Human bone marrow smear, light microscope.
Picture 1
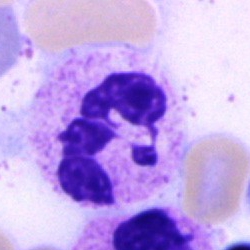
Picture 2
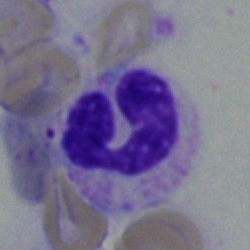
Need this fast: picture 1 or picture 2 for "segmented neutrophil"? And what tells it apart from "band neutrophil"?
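Picture 1 shows a segmented neutrophil, and picture 2 shows a band neutrophil. Let's start with what the two share: each cell has a roughly round outline, dark purple chromatin that looks dense, and no visible nucleoli.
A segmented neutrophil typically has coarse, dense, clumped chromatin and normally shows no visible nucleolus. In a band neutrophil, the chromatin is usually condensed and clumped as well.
Now look closely at the nucleus in picture 2: it curves like a horseshoe, with its opening facing upward.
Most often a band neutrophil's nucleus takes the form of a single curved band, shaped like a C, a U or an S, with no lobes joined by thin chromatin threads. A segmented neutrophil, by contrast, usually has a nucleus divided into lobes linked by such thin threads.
In picture 1 you will also find no vacuoles in the cytoplasm, and red cells lying against the top and right edges of the cell. In picture 2 the red cells lie against the left side instead.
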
